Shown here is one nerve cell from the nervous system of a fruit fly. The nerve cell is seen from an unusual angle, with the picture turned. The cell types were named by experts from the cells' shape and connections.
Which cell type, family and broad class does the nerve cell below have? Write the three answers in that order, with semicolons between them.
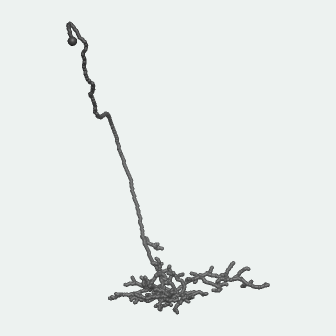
Tm24; Tm; optic-lobe intrinsic neuron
